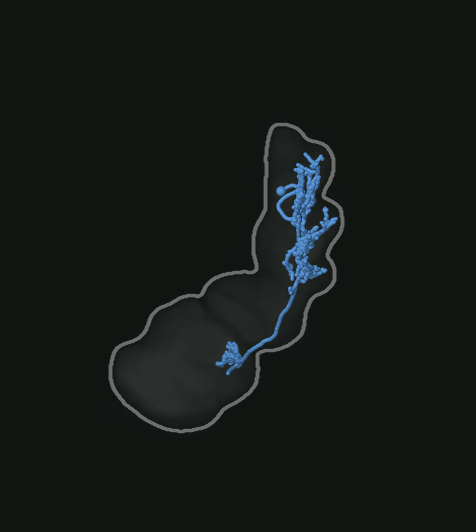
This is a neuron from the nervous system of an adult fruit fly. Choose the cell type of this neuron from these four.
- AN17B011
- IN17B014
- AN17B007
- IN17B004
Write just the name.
AN17B007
